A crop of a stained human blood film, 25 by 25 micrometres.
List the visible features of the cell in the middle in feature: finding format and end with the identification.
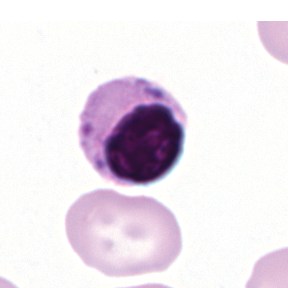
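Cell size: about 10 micrometres across
Nucleus: one oval mass, no lobes, about 7 by 6 micrometres
Nuclear share: about 50% of the cell's area
Position: nucleus sits toward the lower right of the cell
Chromatin: dense, dark purple, coarsely clumped
Cytoplasm: pale pinkish-lilac, with a few coarse purple granules dotted about
Name: normoblast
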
